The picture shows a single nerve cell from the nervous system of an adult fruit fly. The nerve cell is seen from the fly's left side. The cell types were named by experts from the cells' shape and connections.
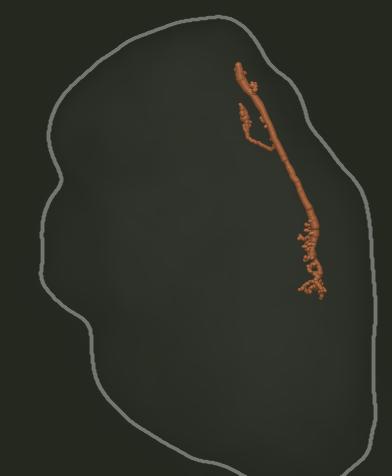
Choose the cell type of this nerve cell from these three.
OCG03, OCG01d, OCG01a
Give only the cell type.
OCG01a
